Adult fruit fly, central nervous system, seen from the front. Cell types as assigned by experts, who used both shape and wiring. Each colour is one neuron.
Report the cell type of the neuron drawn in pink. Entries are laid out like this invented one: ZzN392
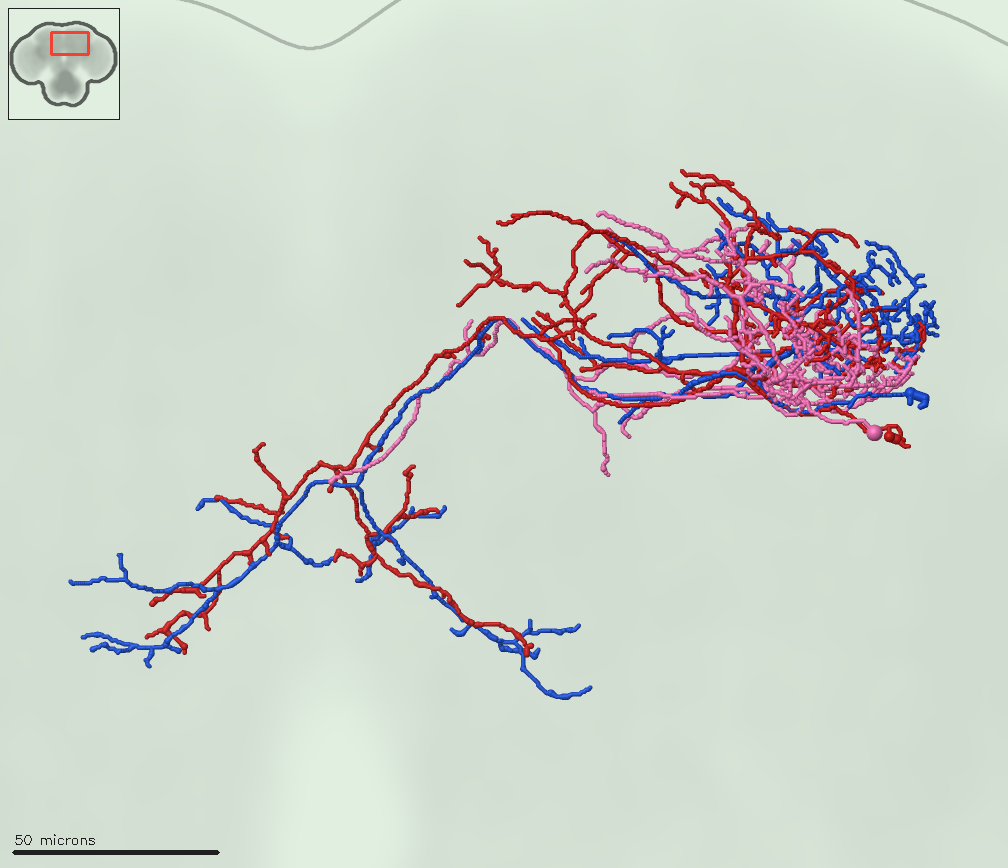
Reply: AOTU008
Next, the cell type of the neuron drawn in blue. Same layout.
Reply: AOTU007_b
